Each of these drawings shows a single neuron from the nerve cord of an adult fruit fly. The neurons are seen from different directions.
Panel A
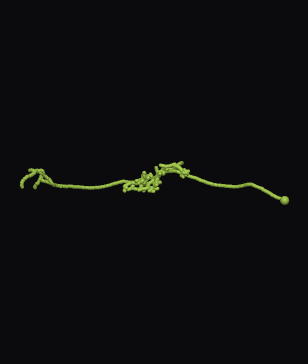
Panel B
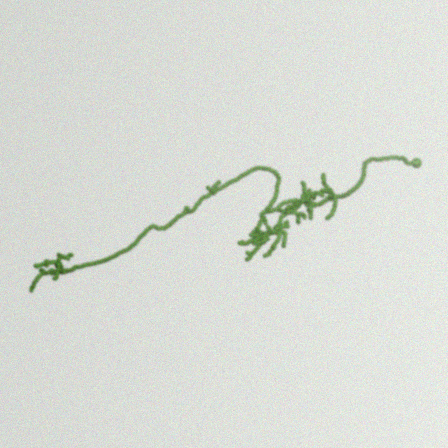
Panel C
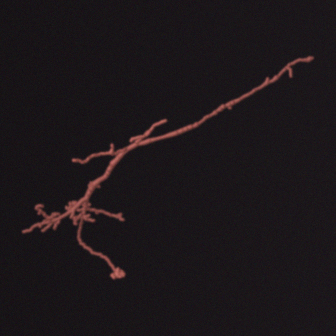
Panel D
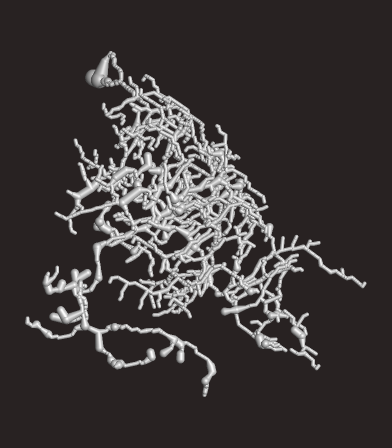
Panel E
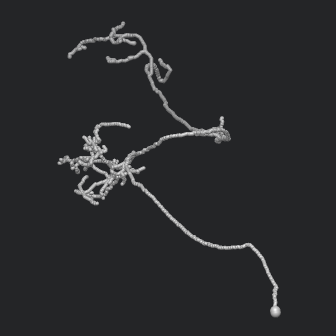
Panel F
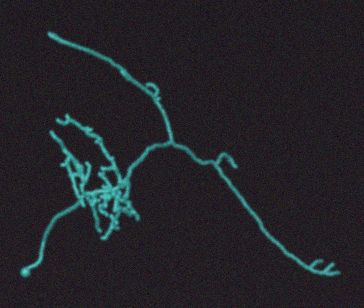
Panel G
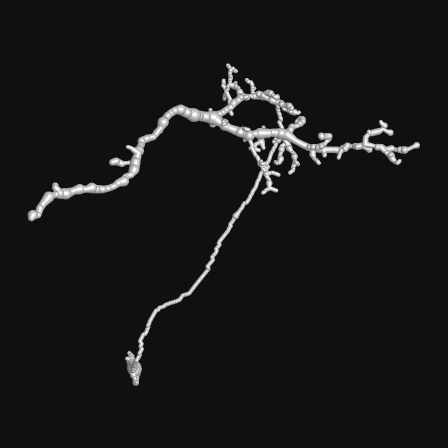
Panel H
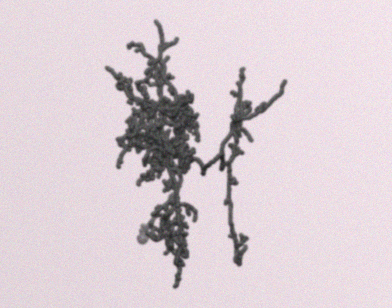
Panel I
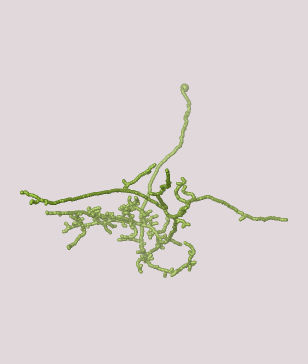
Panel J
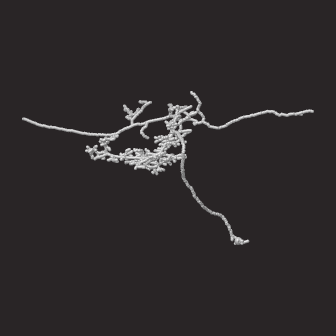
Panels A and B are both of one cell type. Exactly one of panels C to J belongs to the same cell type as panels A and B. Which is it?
E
